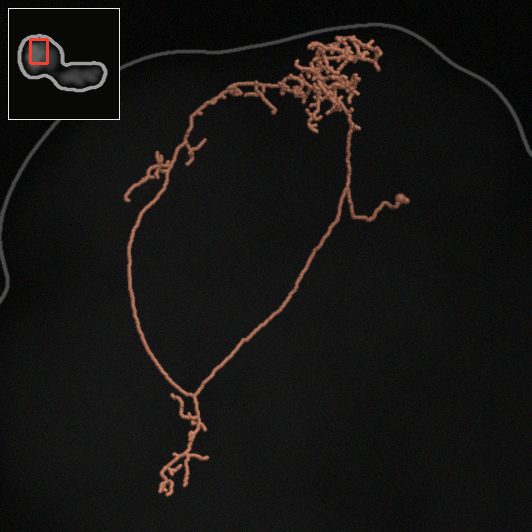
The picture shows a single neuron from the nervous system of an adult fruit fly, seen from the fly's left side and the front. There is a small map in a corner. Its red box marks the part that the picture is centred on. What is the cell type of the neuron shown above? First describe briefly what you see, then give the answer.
The cell body can be seen on the right of the picture. The picture shows dozens of branch ends. It is a central-brain intrinsic neuron. Its cell type is CB1081.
